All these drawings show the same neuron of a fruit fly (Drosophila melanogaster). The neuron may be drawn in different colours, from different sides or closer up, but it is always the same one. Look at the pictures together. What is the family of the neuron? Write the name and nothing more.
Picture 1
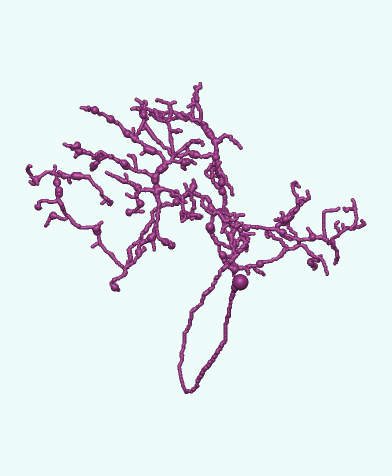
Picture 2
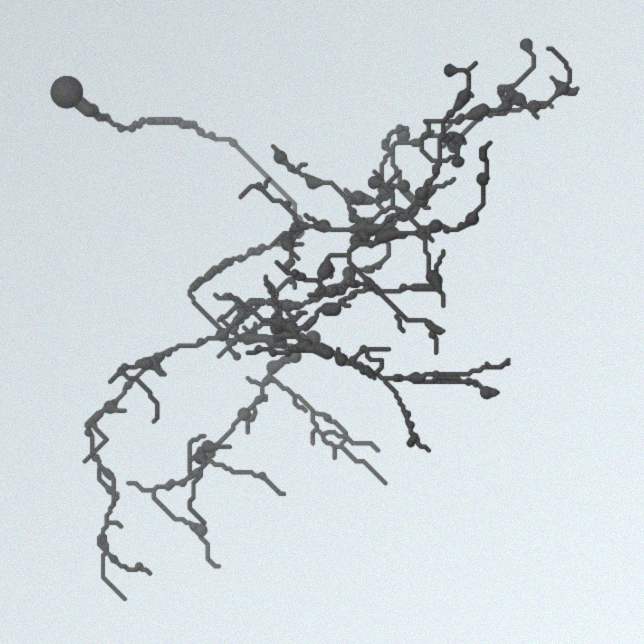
hemilineage VPNl&d1_dorsal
